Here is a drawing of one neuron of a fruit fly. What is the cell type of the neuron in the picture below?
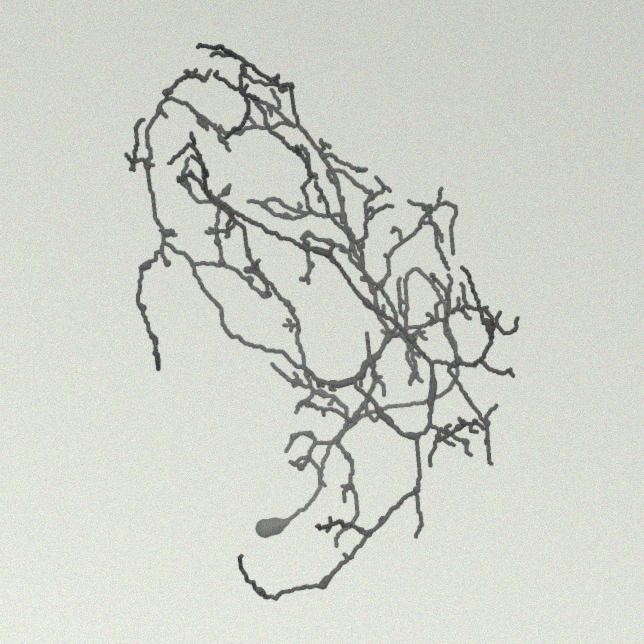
IN03A060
